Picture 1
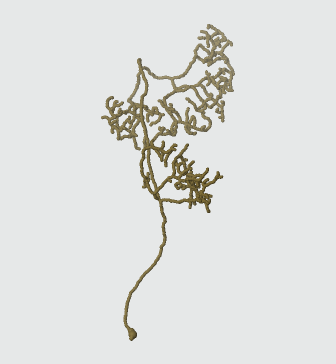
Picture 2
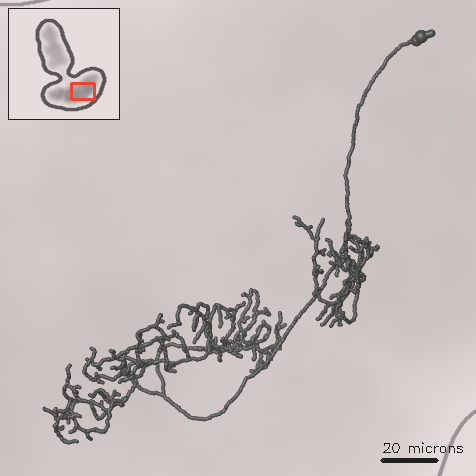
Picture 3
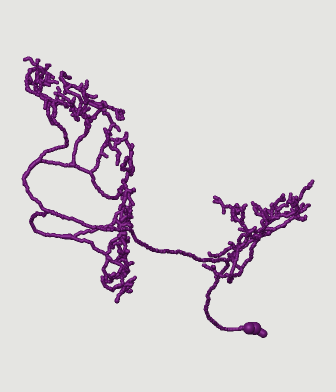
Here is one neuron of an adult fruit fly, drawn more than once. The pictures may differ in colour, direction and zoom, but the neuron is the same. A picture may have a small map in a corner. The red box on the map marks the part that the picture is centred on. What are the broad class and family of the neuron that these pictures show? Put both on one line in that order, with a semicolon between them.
central-brain intrinsic neuron; hemilineage DL1_dorsal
